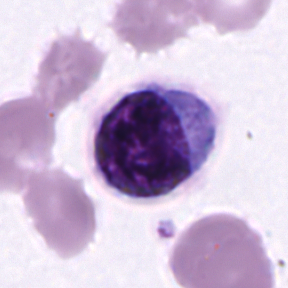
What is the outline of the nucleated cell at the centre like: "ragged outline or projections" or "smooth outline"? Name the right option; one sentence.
The cell is bounded by a smooth edge without blebs or tags.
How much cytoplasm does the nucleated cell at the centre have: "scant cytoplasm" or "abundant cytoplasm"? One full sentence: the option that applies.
Around its nucleus, the cell has no more than a narrow rim of cytoplasm.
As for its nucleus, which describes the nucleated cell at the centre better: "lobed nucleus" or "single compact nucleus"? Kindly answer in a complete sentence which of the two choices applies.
One compact round, oval or kidney-shaped mass makes up the nucleus.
